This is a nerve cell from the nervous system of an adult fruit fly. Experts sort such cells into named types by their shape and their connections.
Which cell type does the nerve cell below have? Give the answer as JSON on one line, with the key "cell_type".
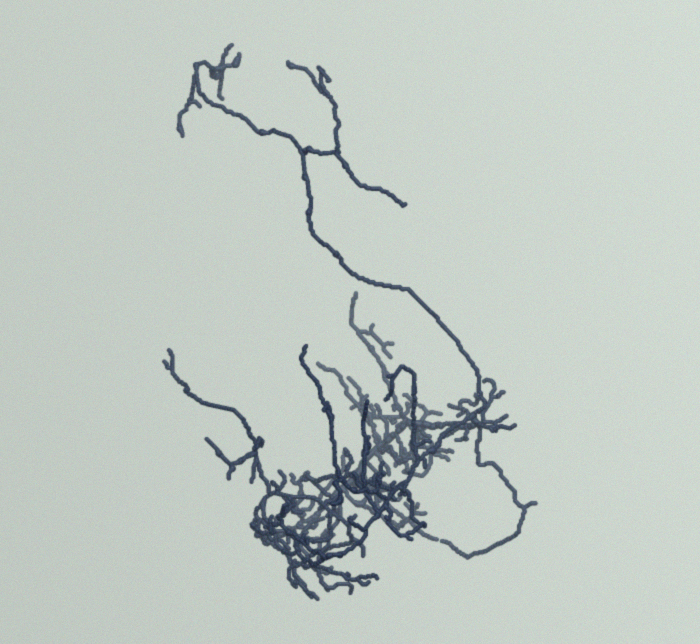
{"cell_type": "IN04B084"}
